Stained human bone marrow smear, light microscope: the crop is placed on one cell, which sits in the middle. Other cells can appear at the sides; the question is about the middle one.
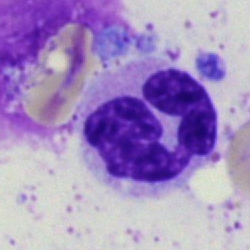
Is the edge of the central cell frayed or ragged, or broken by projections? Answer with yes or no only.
No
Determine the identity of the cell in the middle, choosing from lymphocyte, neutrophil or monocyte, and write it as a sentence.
In this crop, the cell at the very middle is a neutrophil.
